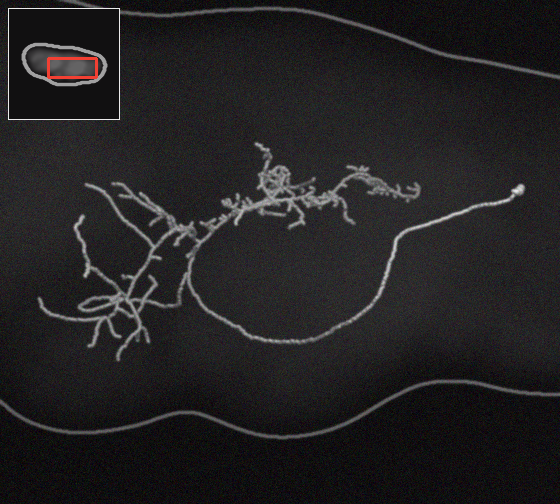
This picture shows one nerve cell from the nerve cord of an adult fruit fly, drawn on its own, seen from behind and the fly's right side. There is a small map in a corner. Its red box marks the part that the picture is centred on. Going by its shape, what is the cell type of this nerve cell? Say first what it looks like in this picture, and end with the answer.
Dozens of branch ends can be seen. As drawn here it is wider than it is tall. It is a nerve-cord intrinsic neuron. Its cell type is IN01A050.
